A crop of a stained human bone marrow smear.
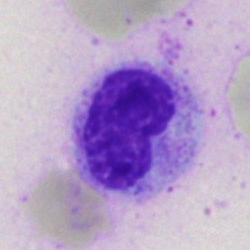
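Metamyelocyte, bone marrow smear. Kidney-shaped nucleus, notched on the right; chromatin dark purple, coarsely clumped, with small paler gaps. Moderate rim of pale greyish-blue cytoplasm, widest right of the nucleus, with fine purple granules scattered through it.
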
